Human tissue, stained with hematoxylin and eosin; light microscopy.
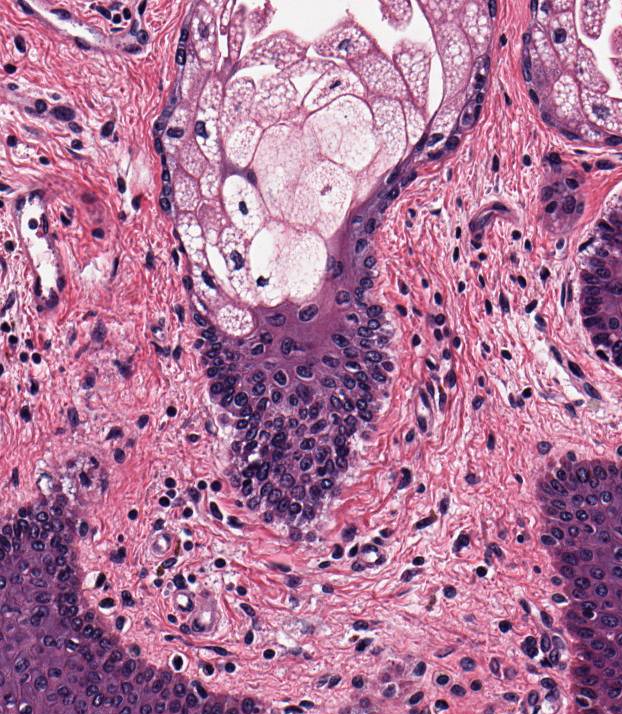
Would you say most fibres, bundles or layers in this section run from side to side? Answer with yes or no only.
No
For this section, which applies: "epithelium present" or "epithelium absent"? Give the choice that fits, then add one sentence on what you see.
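Epithelium present. Islands and strands of epithelium lie within pink fibrous stroma, with one strand running down the centre from the top and larger masses at the lower left and lower right.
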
